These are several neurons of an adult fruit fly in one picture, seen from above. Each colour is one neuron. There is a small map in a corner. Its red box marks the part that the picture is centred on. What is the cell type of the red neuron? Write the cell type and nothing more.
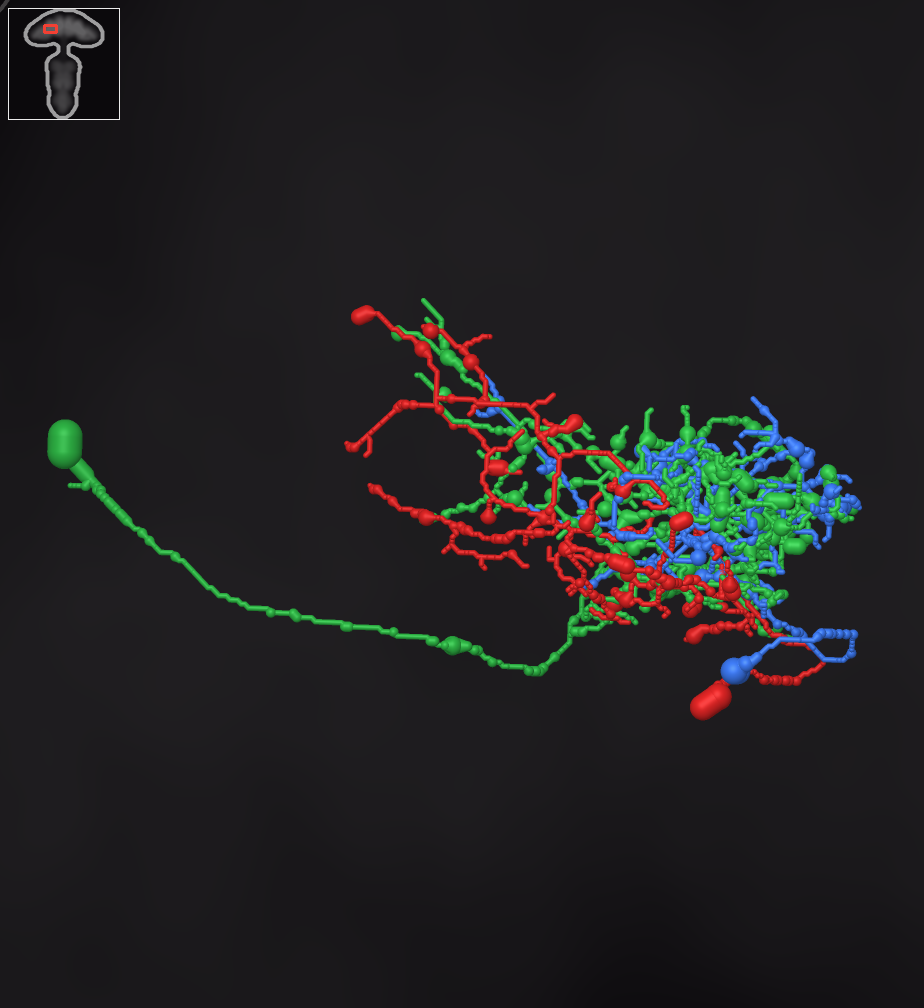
CB4130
